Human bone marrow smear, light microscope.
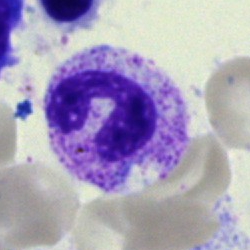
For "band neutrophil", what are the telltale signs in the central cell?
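Point one, the nucleus: a thick curved band bent around a pale central gap, which goes with a band neutrophil.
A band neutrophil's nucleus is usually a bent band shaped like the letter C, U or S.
Point two, the chromatin: it stains dark purple and looks dense and clumped, which also goes with the name.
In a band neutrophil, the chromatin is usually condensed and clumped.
Remaining observations: the outline is roughly round and smooth, and many small purple granules are scattered throughout the cytoplasm.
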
